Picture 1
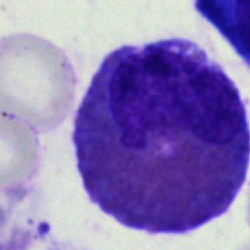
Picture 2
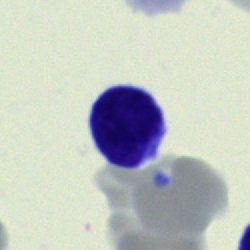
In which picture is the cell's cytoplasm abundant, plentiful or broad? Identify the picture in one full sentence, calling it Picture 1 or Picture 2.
For the cell in picture 1, the cytoplasm is broad.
